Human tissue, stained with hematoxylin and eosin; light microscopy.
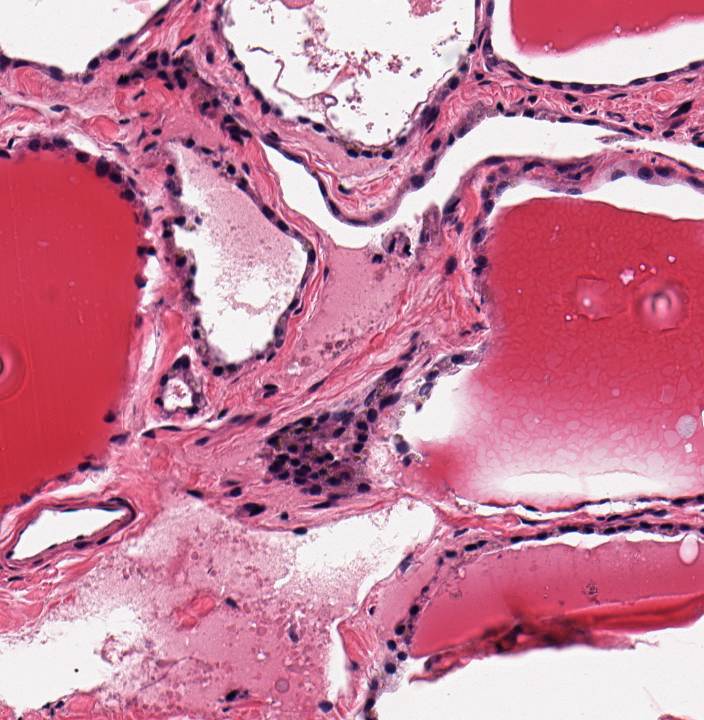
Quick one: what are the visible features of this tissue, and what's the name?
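Closely set, rounded to angular follicles of varying size, thin septa between. Each is lined by one layer of flattened to low cuboidal cells with small dark nuclei; linings are smooth, without papillary projections. Pale pink fibrous stroma between follicles holds scattered spindle-shaped nuclei. Thyroid.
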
